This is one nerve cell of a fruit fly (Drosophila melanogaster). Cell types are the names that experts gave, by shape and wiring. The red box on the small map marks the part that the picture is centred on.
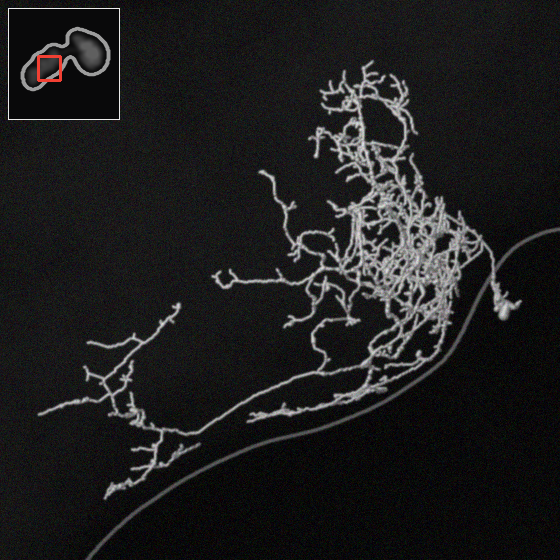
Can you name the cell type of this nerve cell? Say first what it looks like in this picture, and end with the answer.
In this view it is about as wide as it is tall. Its broad class is nerve-cord intrinsic neuron. The cell type is IN19B034.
